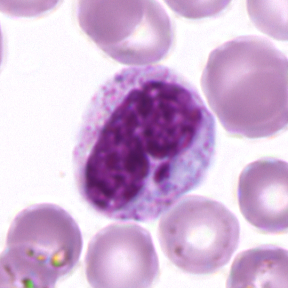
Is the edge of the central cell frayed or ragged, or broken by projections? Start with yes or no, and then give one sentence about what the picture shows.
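No. The cell outline is smooth and round to slightly oval.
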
